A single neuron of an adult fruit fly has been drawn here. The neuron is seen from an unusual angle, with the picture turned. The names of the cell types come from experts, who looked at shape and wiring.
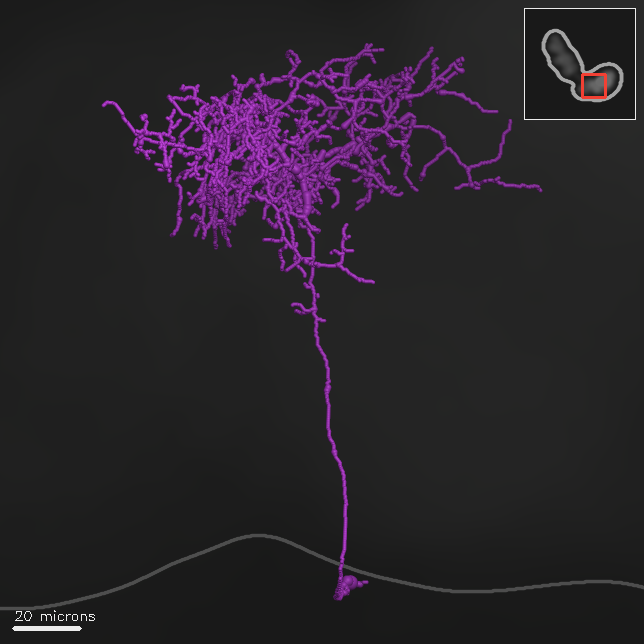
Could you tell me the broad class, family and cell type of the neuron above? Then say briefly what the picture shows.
Its broad class is central-brain intrinsic neuron. The family is hemilineage MD3. It is of cell type GNG315. From top to bottom in the picture it spans about 170 microns. More than a hundred branch ends can be seen.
